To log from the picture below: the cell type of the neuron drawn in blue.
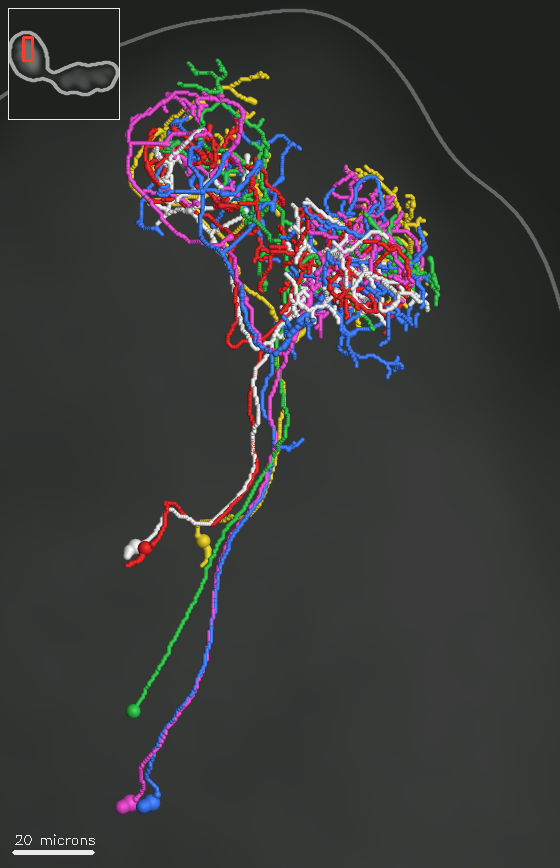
CB0947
